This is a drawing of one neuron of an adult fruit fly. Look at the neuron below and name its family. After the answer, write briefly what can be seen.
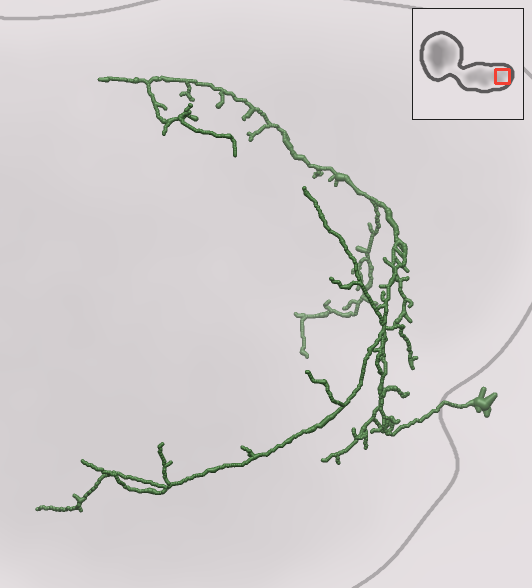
The family is hemilineage 13A. Its broad class is nerve-cord intrinsic neuron. The picture shows dozens of branch ends. In this view it is about as wide as it is tall.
